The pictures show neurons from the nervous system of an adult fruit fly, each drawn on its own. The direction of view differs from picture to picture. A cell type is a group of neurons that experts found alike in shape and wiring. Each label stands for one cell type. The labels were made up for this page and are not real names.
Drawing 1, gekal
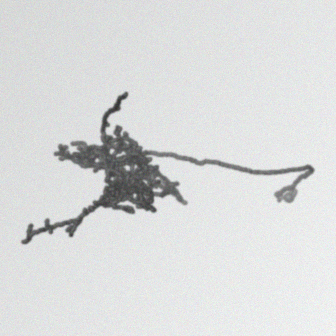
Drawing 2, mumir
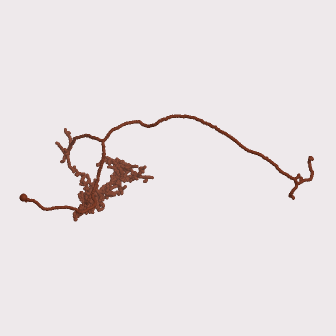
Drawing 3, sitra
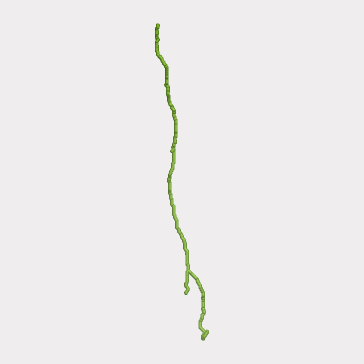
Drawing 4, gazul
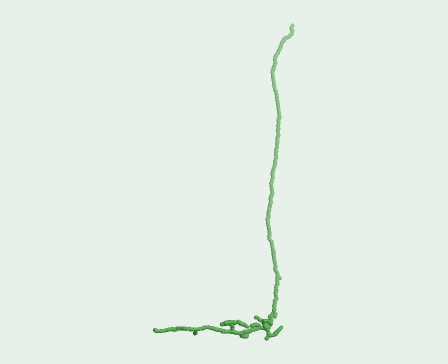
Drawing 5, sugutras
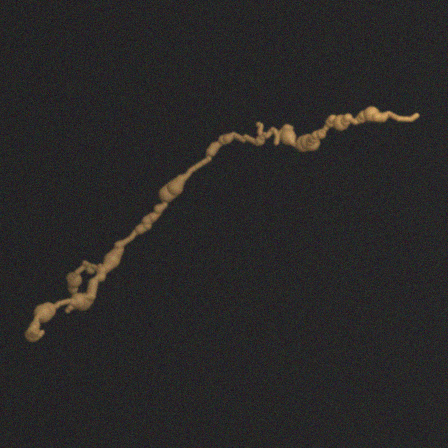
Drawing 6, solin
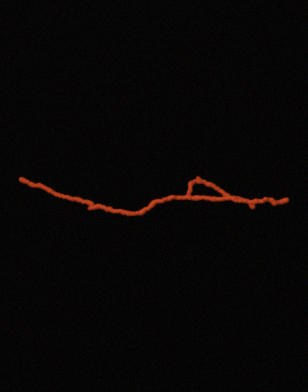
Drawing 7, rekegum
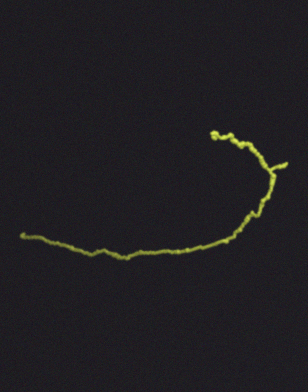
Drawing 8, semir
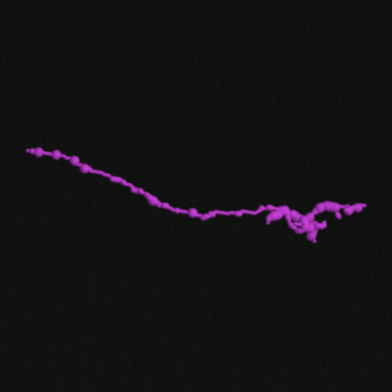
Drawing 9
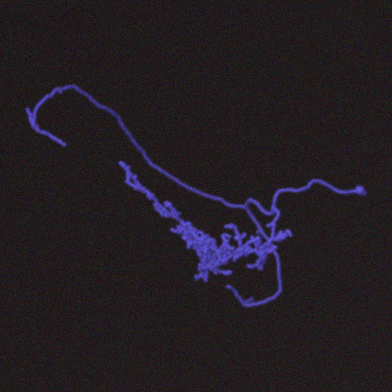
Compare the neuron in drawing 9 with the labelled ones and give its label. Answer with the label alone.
mumir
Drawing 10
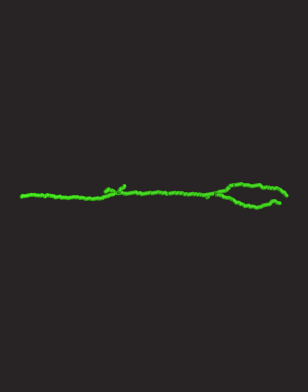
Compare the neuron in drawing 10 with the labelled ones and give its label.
sitra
